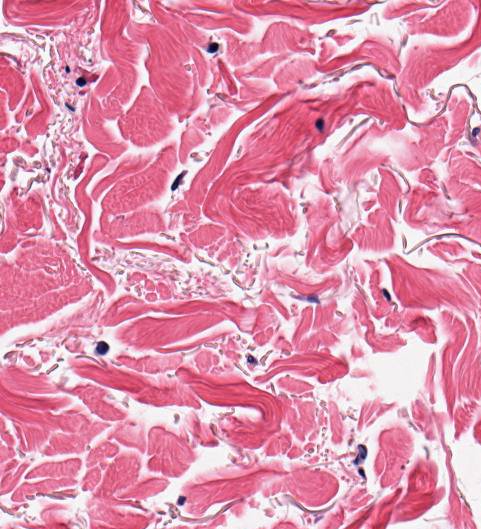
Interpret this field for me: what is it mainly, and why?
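Dermis fills this field. Check one, the fibres: thick pink bundles run in many directions across the whole field, some cut lengthwise, others across.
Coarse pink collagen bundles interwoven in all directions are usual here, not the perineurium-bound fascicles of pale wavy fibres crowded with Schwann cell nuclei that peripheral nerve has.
Check two, the cells: nuclei are sparse, only a few lying singly among the bundles, small and dark blue, some rounded, some spindle-shaped.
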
